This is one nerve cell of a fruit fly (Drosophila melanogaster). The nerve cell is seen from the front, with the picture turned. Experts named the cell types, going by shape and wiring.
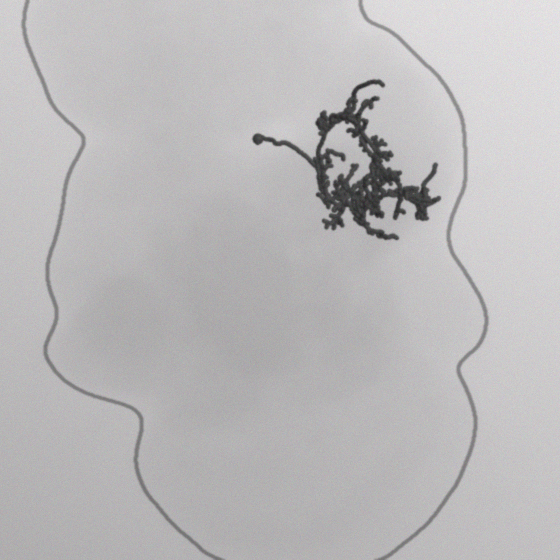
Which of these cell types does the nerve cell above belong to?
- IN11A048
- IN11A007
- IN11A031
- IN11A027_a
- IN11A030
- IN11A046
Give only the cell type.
IN11A007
